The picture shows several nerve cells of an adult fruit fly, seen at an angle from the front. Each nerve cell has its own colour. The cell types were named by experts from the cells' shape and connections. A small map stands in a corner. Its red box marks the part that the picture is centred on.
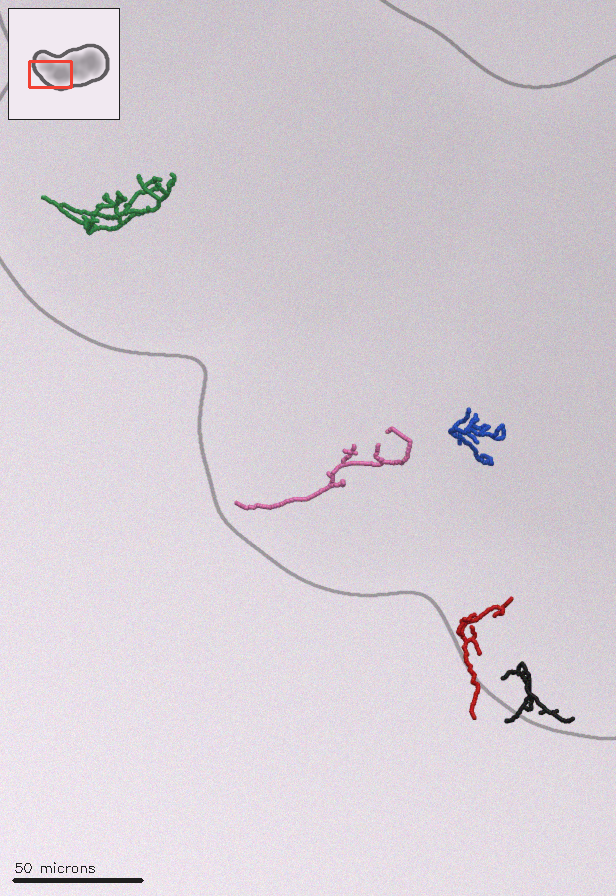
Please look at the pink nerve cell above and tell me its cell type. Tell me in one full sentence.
Regarding its cell type, the nerve cell is SNta25.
